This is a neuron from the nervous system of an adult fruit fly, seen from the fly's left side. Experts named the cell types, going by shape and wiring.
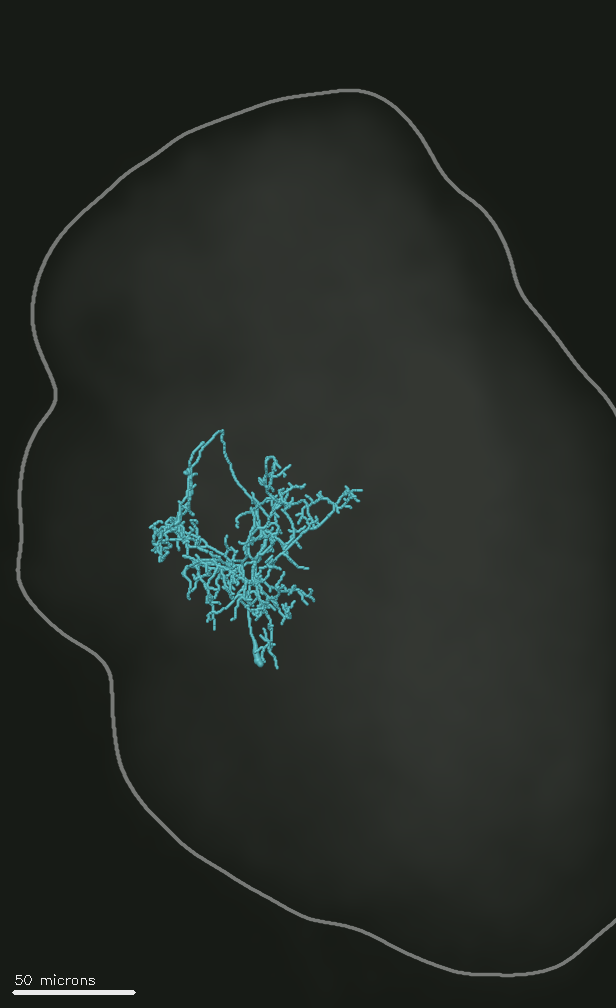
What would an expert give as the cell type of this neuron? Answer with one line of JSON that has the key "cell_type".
{"cell_type": "CB3322"}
